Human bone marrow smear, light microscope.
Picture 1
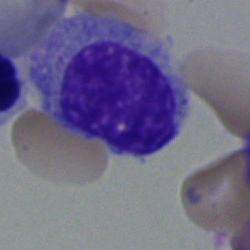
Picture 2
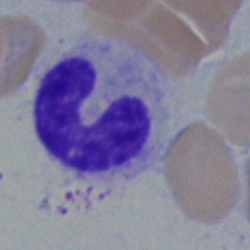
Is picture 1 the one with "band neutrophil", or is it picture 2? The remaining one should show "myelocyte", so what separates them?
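In picture 1 we have the myelocyte, and in picture 2 the band neutrophil. Nucleus position and shape: the myelocyte's nucleus sits toward the lower right, leaving a wider rim of cytoplasm at the upper left, while the band neutrophil's nucleus is horseshoe-shaped, with a deep indentation opening on its upper side.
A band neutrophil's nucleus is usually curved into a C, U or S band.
Outline: the myelocyte is irregular, its cytoplasm ending in a ragged, frayed edge. Chromatin, in the band neutrophil: dense and dark purple with small lighter patches, and no nucleoli are visible.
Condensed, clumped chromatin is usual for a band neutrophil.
Cytoplasm, in the band neutrophil: moderate in amount and pale greyish-blue. Surroundings: a red cell lies pressed against the myelocyte's lower left side, and a small cluster of purple dots lies just below the band neutrophil.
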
